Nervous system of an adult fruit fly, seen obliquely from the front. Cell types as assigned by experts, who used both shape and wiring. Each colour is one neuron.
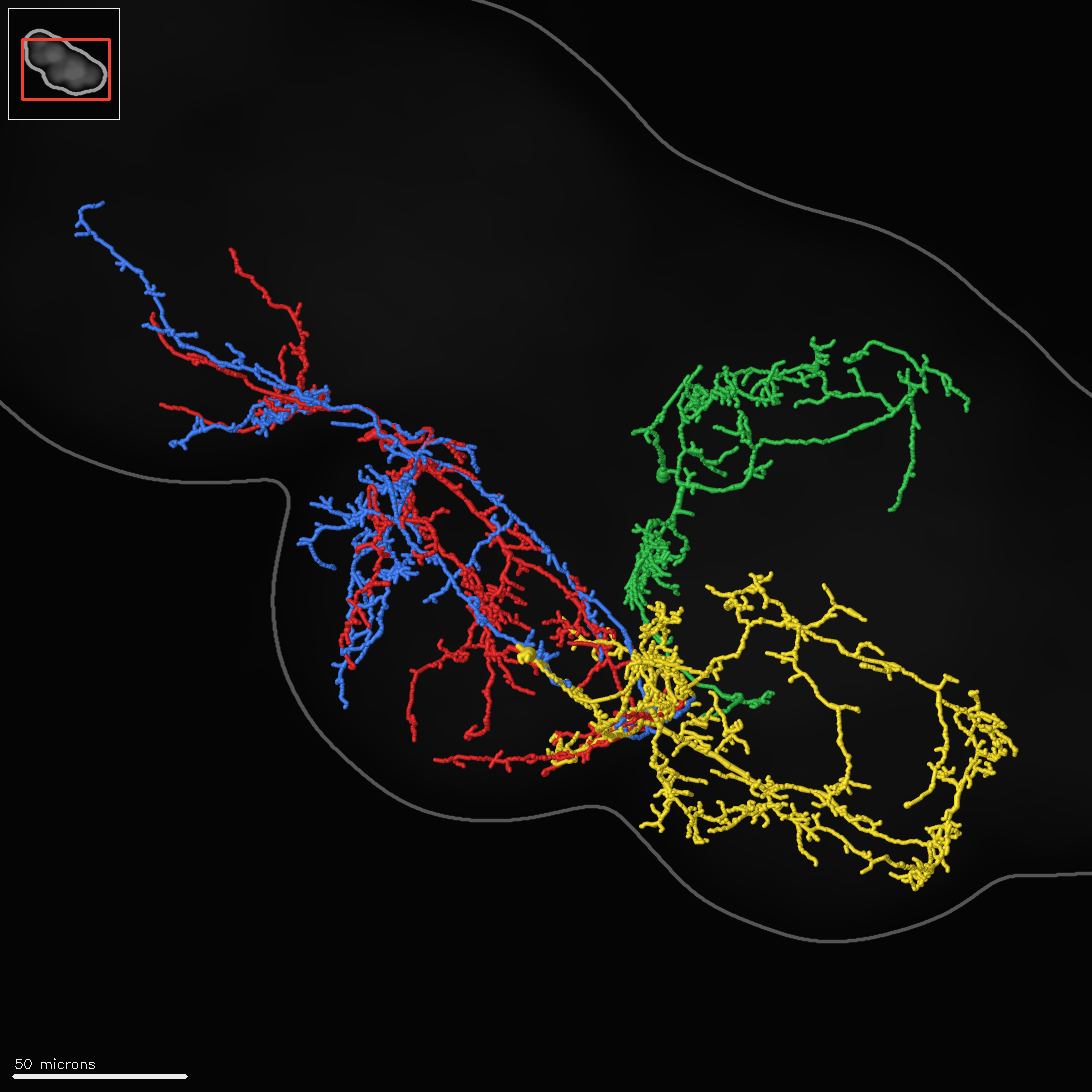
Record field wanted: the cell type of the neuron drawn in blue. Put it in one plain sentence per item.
The cell type is IN03A052.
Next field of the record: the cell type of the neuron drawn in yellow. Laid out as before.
The cell type is IN03A035.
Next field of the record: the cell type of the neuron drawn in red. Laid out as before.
The cell type is IN03A054.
